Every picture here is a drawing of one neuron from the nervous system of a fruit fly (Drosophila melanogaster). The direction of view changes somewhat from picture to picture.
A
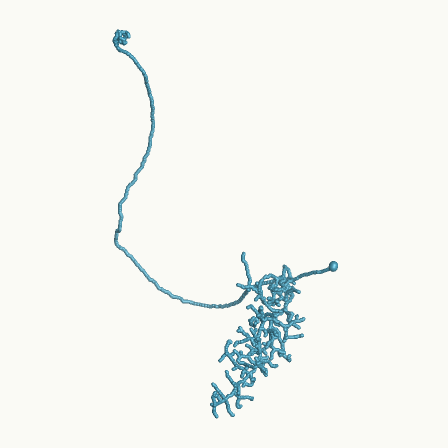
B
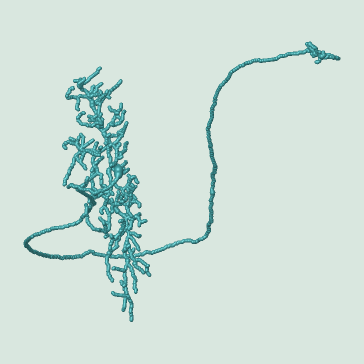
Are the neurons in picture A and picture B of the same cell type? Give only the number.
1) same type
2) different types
1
